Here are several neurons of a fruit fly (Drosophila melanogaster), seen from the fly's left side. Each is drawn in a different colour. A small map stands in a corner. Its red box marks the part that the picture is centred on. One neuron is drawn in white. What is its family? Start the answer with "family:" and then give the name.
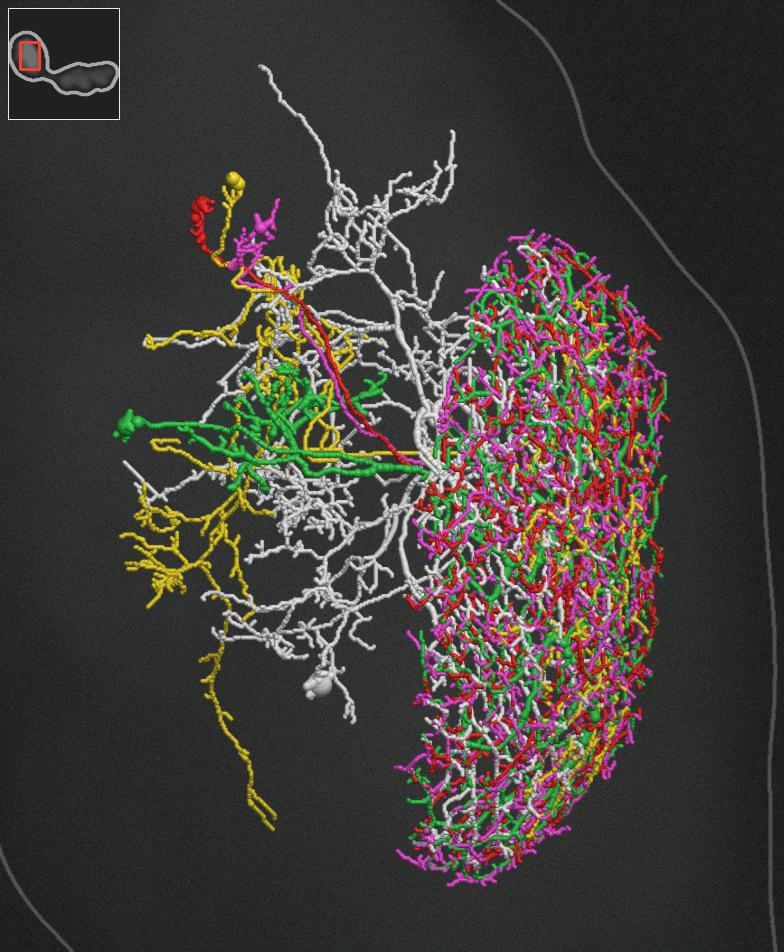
family: LoVP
